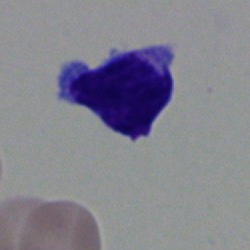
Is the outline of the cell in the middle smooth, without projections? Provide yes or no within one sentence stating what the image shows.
No, there is a ragged or frayed outline, or projections, blebs or tags, on this cell.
